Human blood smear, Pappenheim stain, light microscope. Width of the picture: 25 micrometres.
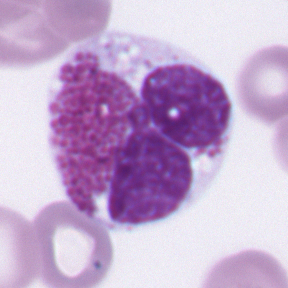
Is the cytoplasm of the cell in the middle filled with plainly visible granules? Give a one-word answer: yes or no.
Yes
